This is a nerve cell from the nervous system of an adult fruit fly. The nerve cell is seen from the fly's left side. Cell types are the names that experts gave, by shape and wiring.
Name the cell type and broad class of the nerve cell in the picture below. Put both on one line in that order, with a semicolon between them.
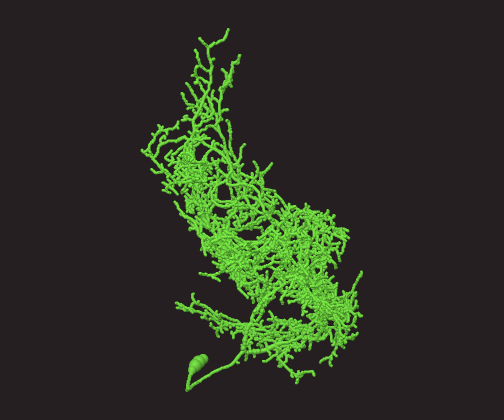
GNG011; central-brain intrinsic neuron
